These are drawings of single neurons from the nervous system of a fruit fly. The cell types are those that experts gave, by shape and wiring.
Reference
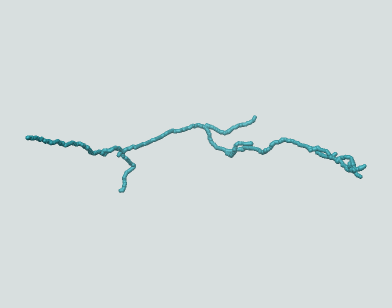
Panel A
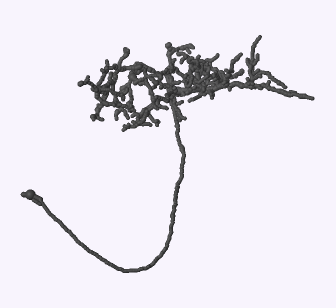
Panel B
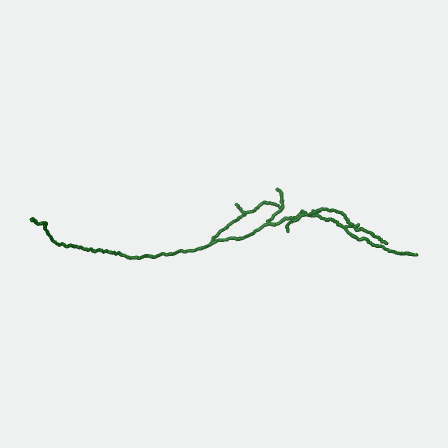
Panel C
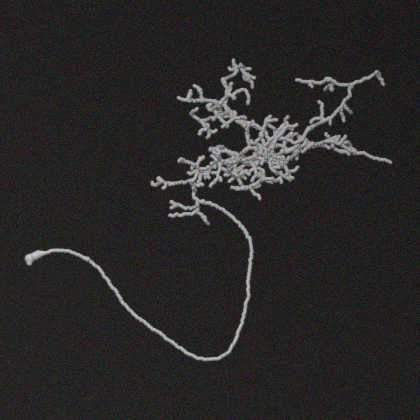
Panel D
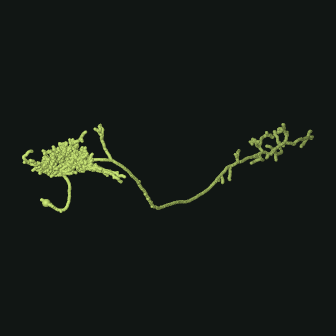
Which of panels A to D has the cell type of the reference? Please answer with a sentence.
Panel B is of the same cell type.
